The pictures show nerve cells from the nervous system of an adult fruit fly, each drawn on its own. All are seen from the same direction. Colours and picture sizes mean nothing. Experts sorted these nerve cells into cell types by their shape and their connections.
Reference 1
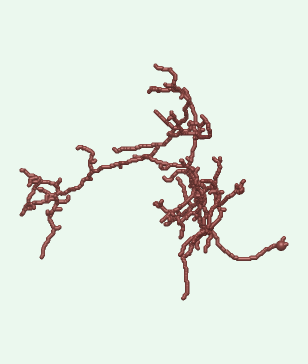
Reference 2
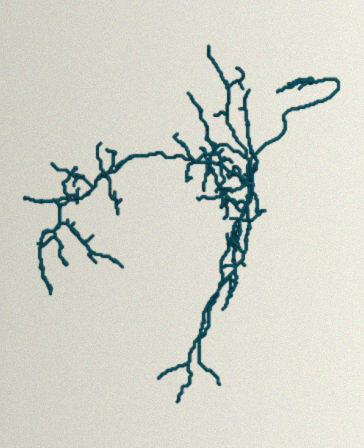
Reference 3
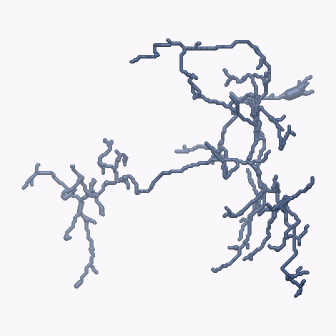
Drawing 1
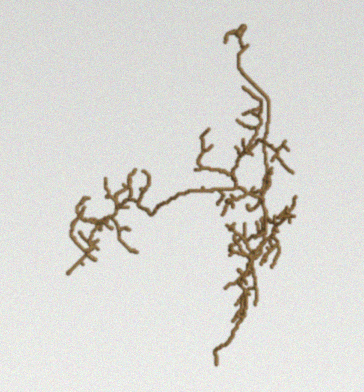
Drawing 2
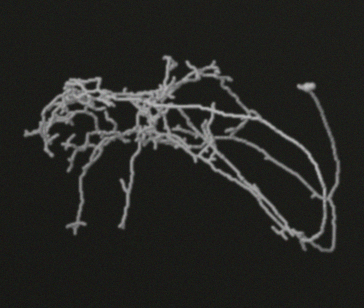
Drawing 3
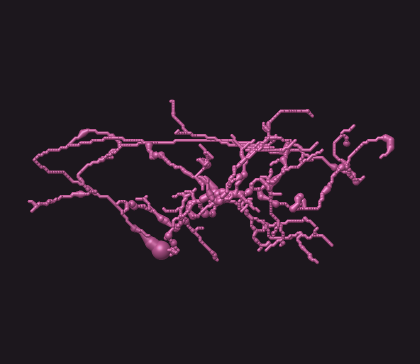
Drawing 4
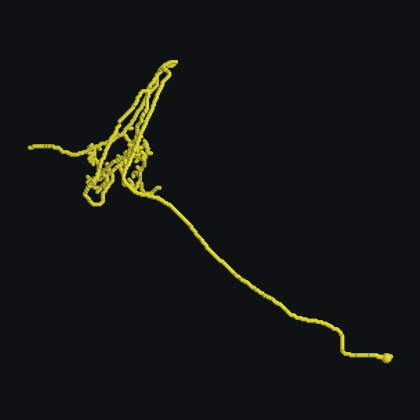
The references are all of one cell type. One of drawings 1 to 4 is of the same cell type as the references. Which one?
Drawing 1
